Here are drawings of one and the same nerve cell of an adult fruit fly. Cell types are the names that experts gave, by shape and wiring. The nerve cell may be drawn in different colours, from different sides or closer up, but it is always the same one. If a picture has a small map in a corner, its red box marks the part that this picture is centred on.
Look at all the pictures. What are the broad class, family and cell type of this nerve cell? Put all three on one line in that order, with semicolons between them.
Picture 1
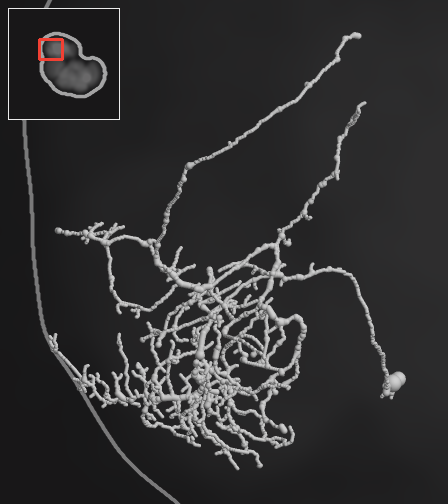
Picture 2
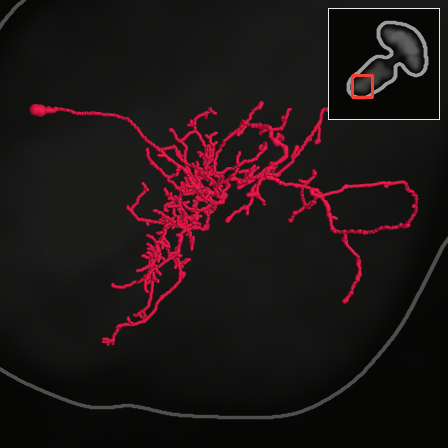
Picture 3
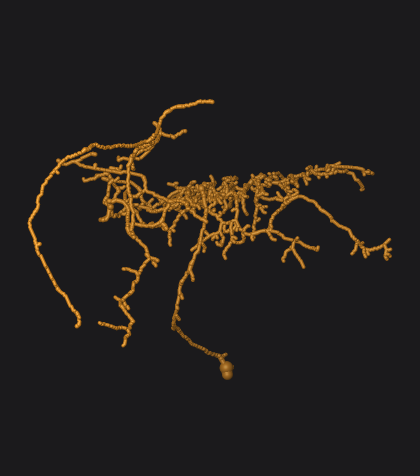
nerve-cord intrinsic neuron; hemilineage 01A; IN01A044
